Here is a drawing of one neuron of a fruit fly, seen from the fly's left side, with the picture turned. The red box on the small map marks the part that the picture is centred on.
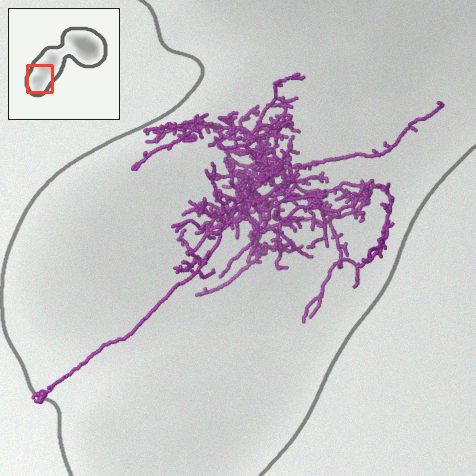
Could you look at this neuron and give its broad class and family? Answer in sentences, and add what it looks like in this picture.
It is a nerve-cord intrinsic neuron. Its family is hemilineage 03A. The cell body can be seen at the lower left of the picture. Dozens of branch ends can be seen.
